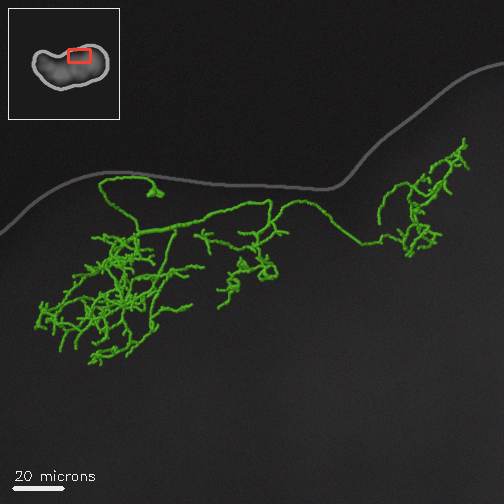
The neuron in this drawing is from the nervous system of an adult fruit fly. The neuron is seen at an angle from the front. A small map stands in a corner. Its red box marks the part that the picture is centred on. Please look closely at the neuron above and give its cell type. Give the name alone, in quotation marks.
"SLP393"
